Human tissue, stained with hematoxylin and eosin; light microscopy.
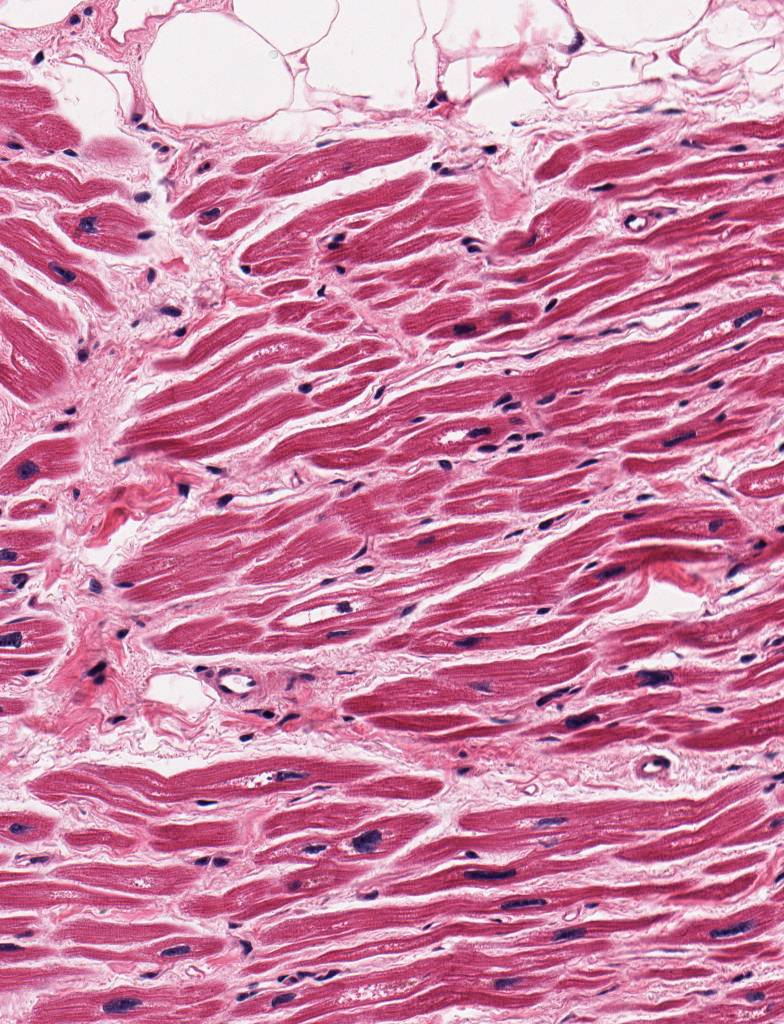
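Atrial appendage of the heart. Elongated muscle fibres fill most of the field, running broadly left to right. Many fibres branch and join neighbours rather than running as separate parallel cylinders. Fibre cytoplasm stains deep pink. Small dark elongated nuclei lie scattered in thin connective tissue between fibres.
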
